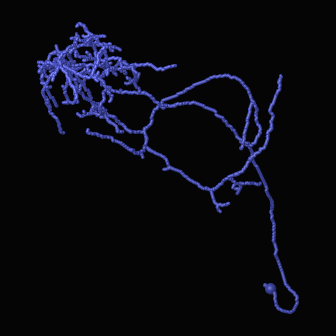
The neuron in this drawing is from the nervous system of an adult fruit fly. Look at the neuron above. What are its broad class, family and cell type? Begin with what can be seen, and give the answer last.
The cell body can be seen at the lower right of the picture. Dozens of branch ends can be seen. Its broad class is central-brain intrinsic neuron. The family is hemilineage DM6_dorso_lateral. The cell type is SMP377.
